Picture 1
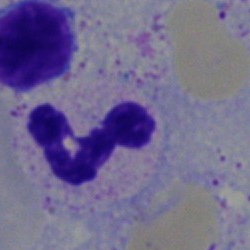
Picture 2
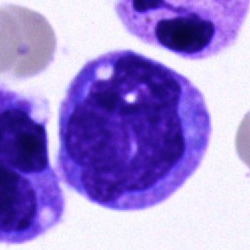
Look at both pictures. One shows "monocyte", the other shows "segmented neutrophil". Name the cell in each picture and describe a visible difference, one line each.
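Picture 1: segmented neutrophil. The cytoplasm is plentiful and pale lilac-grey.
Picture 2: monocyte. The nucleus fills most of the cell.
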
